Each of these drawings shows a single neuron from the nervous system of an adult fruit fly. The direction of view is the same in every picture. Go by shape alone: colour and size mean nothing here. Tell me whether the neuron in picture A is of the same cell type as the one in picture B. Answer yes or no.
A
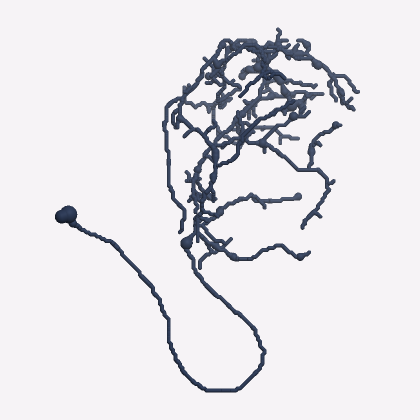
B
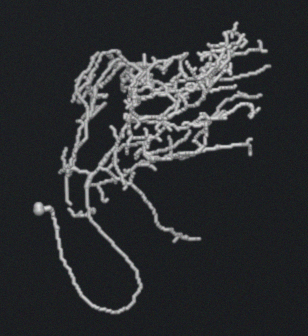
no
